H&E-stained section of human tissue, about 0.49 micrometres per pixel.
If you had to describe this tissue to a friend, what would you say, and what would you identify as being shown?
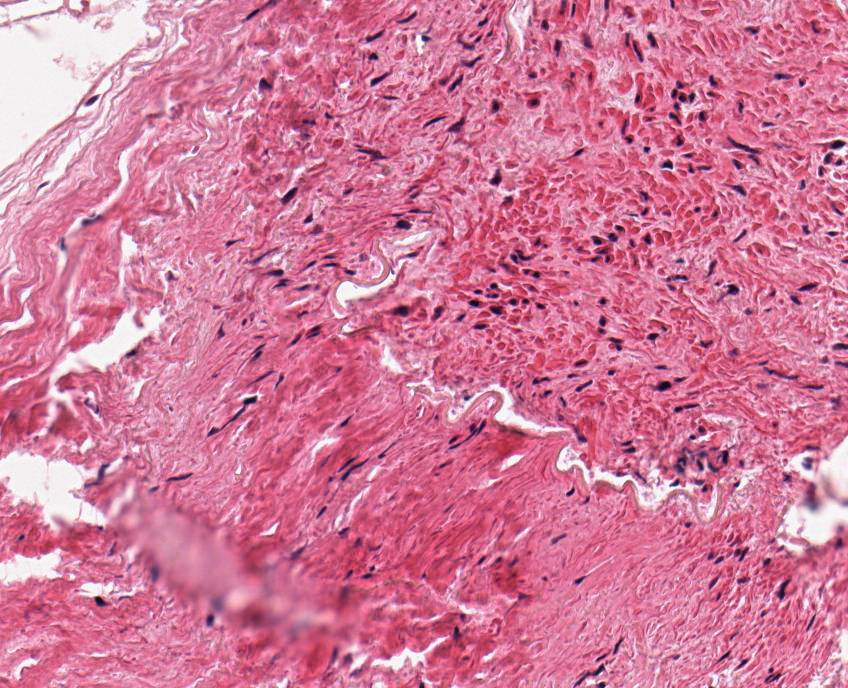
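A thin, wavy, glassy line bordered by a narrow clear cleft runs from centre to lower right. The upper right is most cellular: closely packed eosinophilic profiles cut across, with crowded dark nuclei. Lower left, fibres run parallel and oblique, with elongated nuclei. This is coronary artery.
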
